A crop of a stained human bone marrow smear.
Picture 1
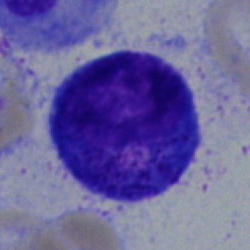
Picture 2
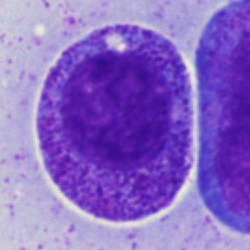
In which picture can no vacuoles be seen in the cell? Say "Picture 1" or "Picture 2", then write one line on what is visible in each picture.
Picture 1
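What picture 1 shows: No clear vacuoles are seen in the cell.
What picture 2 shows: A single small clear vacuole lies at the top edge of the cytoplasm.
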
